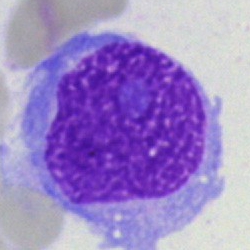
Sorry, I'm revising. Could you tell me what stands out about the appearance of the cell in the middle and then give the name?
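First thing you'll notice is the outline, irregular, with small bulges along the lower and right edges. Most of the cell is nucleus, its purple chromatin in a fine, lacy pattern broken by small pale spots. The cytoplasm forms a rim that's widest below the nucleus. So, a blast.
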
